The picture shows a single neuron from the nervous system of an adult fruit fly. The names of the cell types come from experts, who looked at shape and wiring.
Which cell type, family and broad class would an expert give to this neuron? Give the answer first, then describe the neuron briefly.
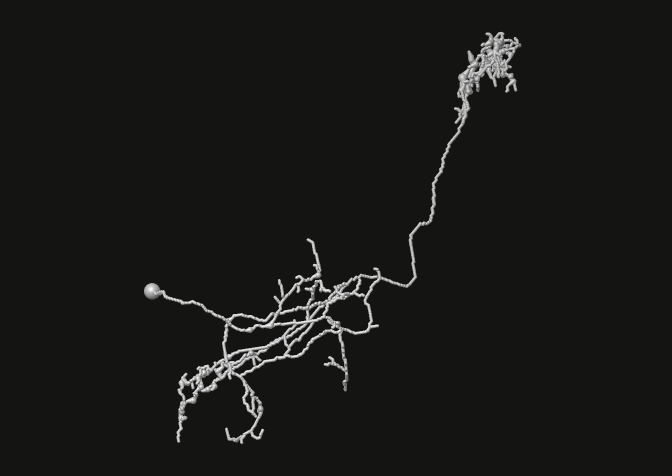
Its cell type is PAM13. Its family is called class DAN. Its broad class is central-brain intrinsic neuron. Its cell body lies on the left of the picture. Dozens of branch ends can be seen.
